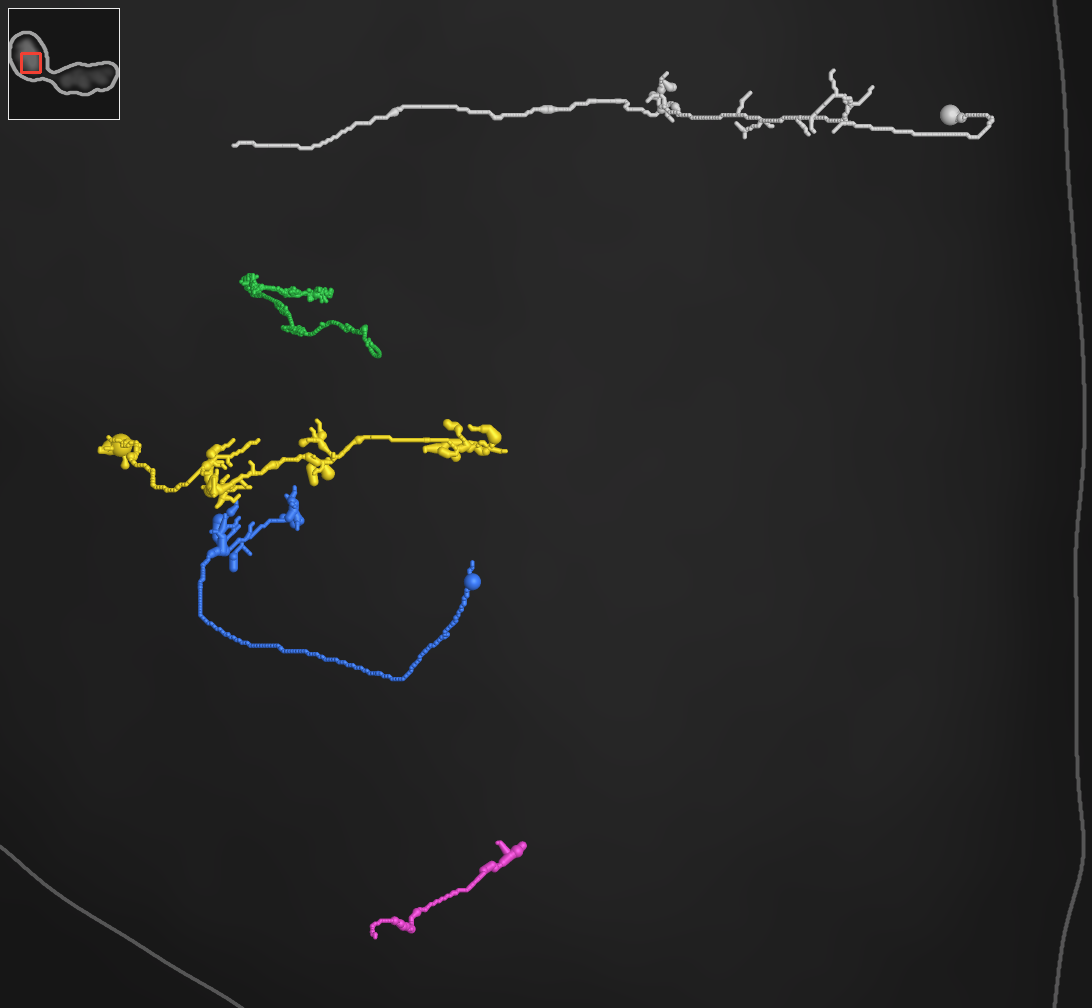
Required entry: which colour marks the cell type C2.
white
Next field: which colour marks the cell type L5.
blue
